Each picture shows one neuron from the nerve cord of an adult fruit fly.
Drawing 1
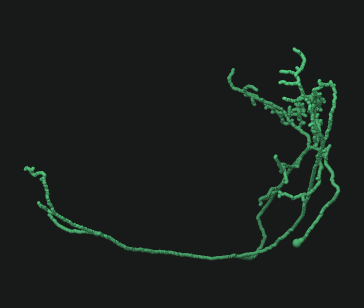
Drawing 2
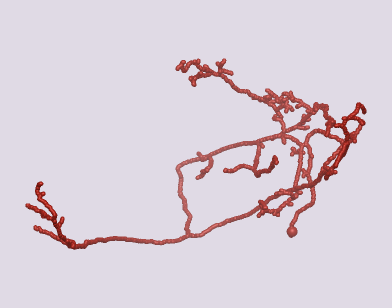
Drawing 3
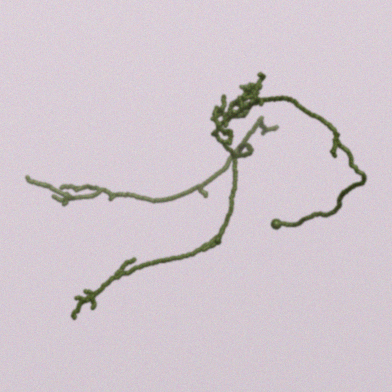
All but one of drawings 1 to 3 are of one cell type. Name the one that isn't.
3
